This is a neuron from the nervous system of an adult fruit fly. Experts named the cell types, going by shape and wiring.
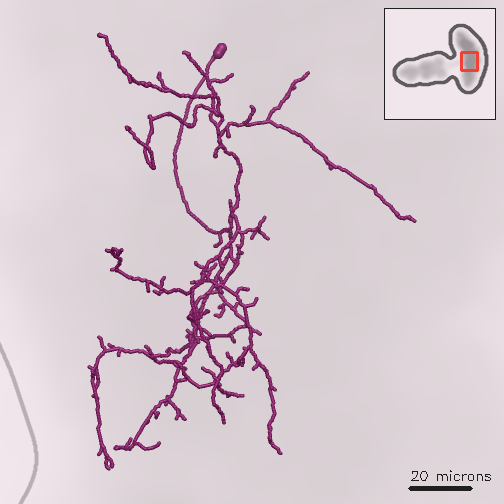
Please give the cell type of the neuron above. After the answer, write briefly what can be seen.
It is of cell type CB0976. It is a central-brain intrinsic neuron. Its cell body lies at the top of the picture. From top to bottom in the picture it spans about 140 microns. The picture shows dozens of branch ends.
